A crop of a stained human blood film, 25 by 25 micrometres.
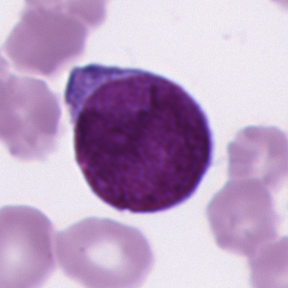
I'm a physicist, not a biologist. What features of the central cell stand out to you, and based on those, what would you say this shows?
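You'll see a smooth outline here, round to slightly oval, with dark purple chromatin packed densely. There's very little cytoplasm, mostly a small cap at the upper left of the nucleus, and no coarse coloured granules in it. It's a myeloblast.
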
